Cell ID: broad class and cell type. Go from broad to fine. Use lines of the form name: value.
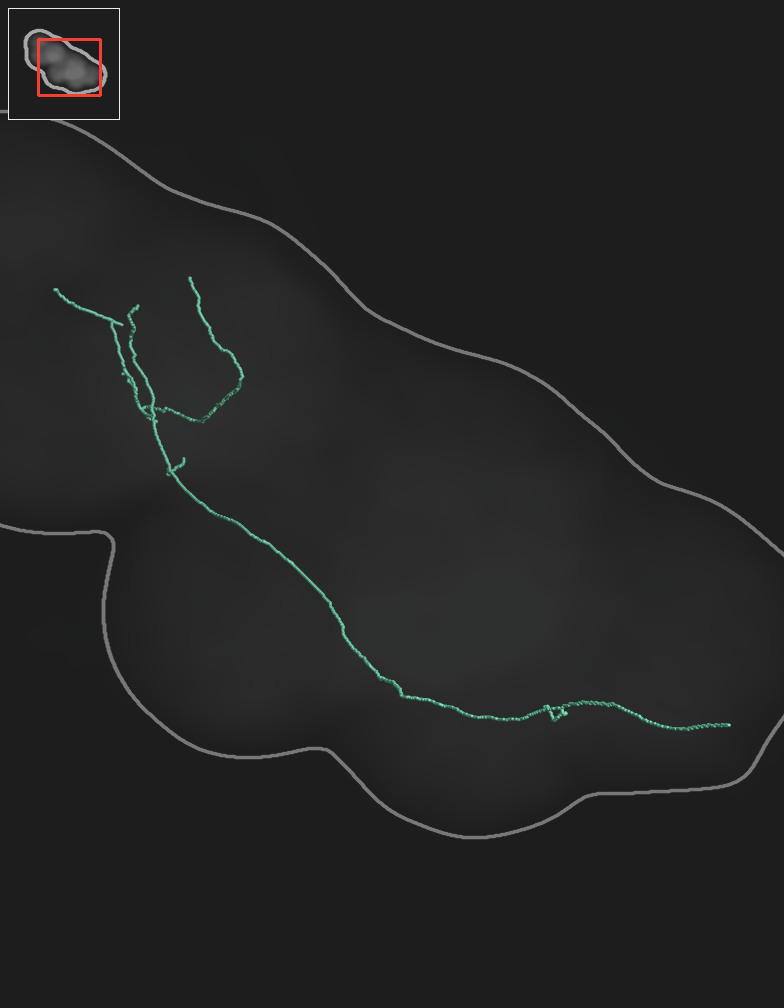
broad class: sensory neuron descending to the nerve cord
cell type: LN-DN2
